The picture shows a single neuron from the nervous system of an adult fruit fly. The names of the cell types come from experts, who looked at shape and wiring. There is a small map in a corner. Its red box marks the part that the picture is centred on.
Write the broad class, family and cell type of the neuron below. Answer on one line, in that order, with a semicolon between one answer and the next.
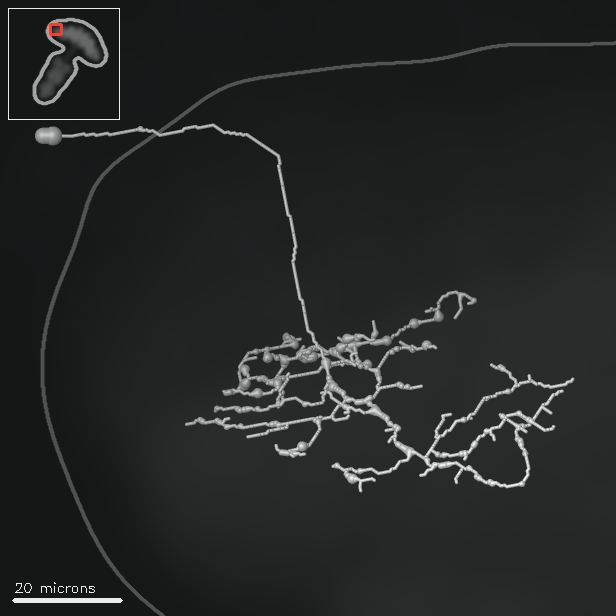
optic-lobe intrinsic neuron; Cm; Cm16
